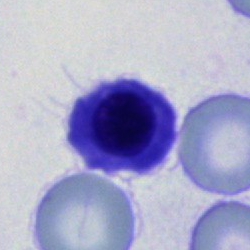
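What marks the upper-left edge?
Several fine hair-like threads project from it.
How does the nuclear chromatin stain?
Very dark and densely stained.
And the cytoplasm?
Deep blue, with a wider rim left of the nucleus than right.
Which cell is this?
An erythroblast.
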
